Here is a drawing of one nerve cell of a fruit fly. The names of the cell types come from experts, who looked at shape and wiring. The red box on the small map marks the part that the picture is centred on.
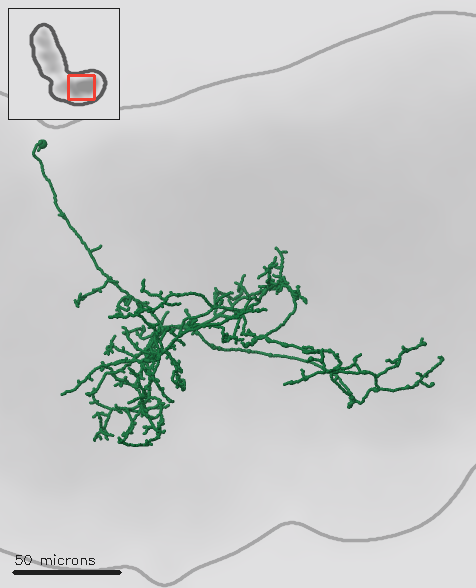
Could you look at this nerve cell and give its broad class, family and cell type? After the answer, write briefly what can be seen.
This is a central-brain intrinsic neuron. The family is hemilineage VLPl&p1_posterior. It is of cell type aIPg8. Its cell body lies at the upper left of the picture. From left to right in the picture it spans about 200 microns. The picture shows dozens of branch ends.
